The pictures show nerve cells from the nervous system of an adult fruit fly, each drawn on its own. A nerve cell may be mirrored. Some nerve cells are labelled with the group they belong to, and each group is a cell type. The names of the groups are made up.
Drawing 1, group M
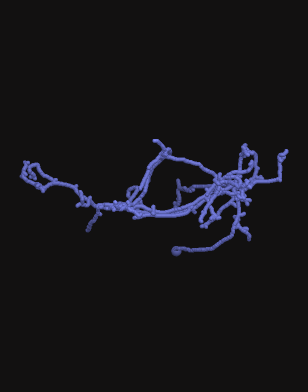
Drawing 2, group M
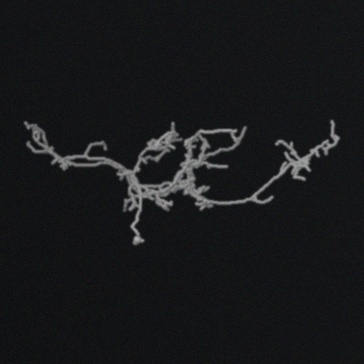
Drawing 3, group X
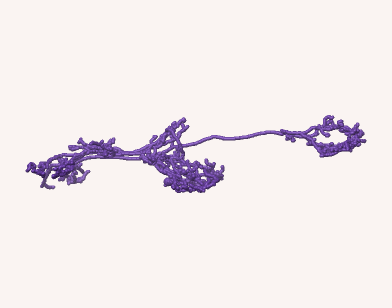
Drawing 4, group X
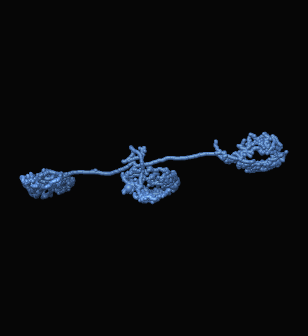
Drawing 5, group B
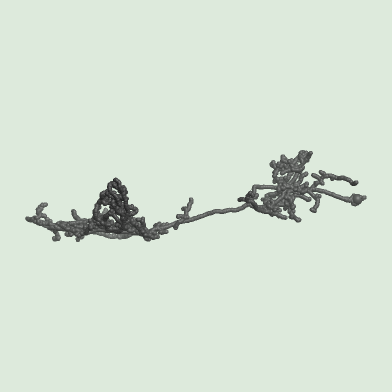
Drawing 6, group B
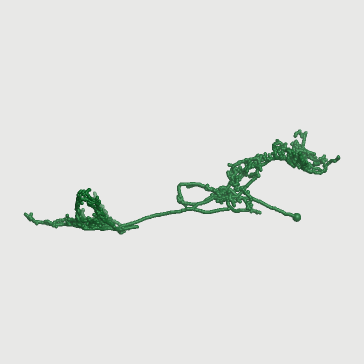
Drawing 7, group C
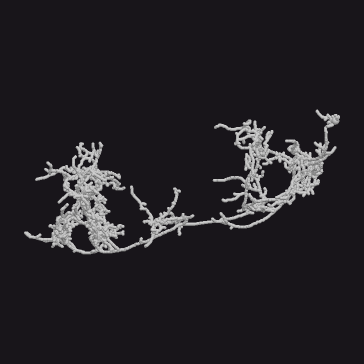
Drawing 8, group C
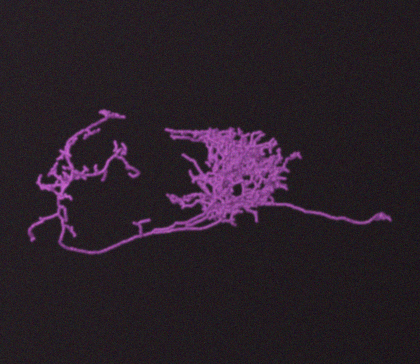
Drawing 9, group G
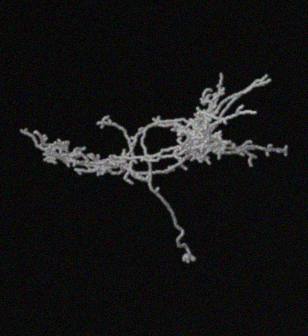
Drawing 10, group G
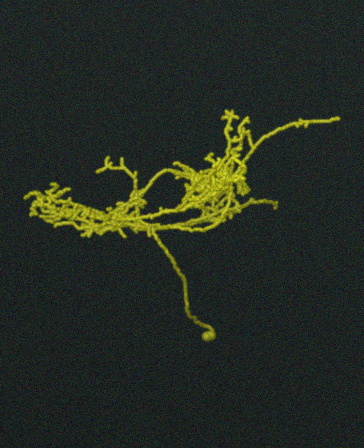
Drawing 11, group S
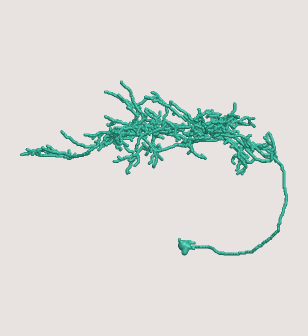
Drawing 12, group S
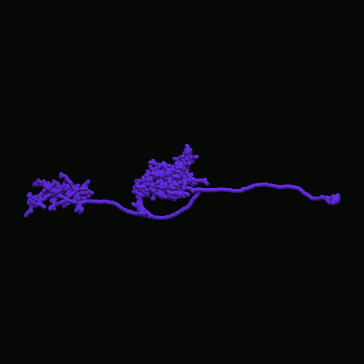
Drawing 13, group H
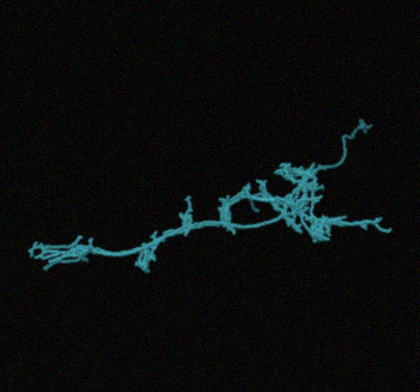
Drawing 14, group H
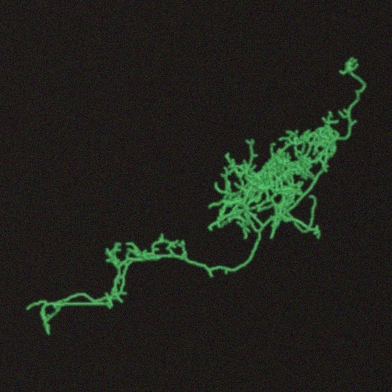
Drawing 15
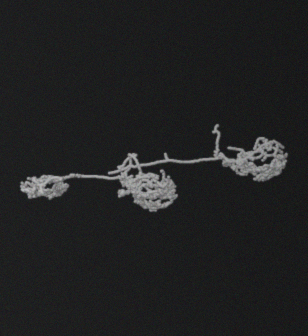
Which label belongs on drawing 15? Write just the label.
group X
